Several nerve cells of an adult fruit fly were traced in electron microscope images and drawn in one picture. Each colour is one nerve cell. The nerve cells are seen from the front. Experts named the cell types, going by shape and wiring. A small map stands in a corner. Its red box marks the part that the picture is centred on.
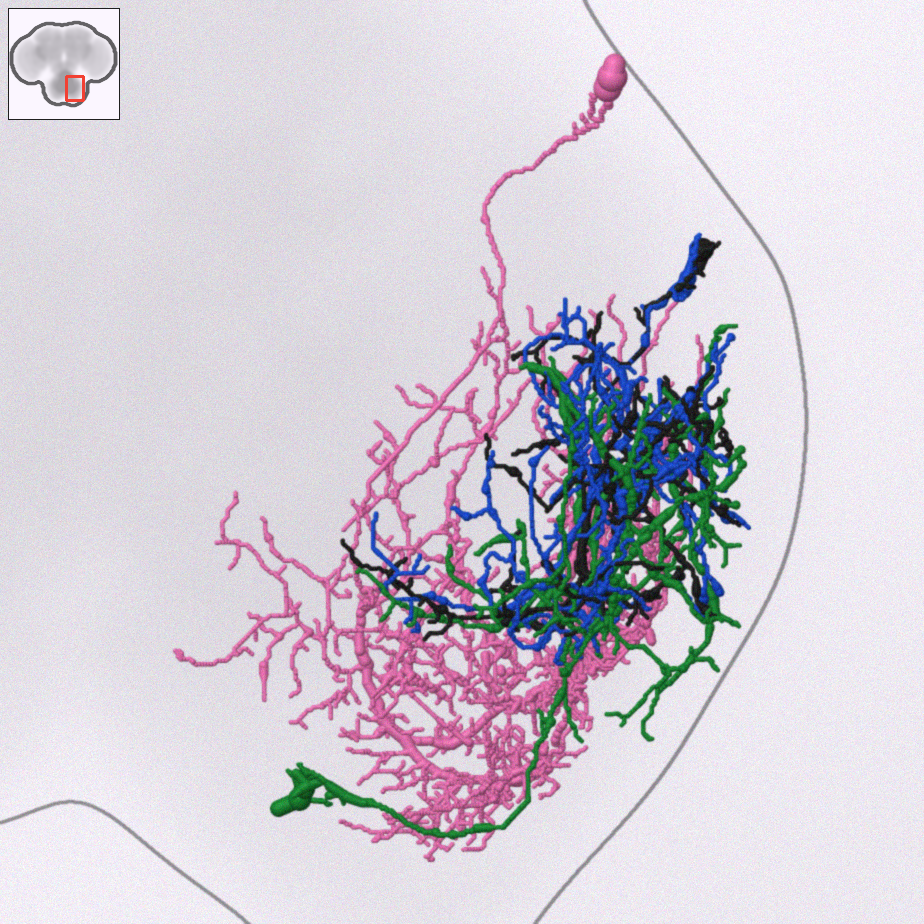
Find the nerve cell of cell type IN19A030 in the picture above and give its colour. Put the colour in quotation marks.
"pink"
